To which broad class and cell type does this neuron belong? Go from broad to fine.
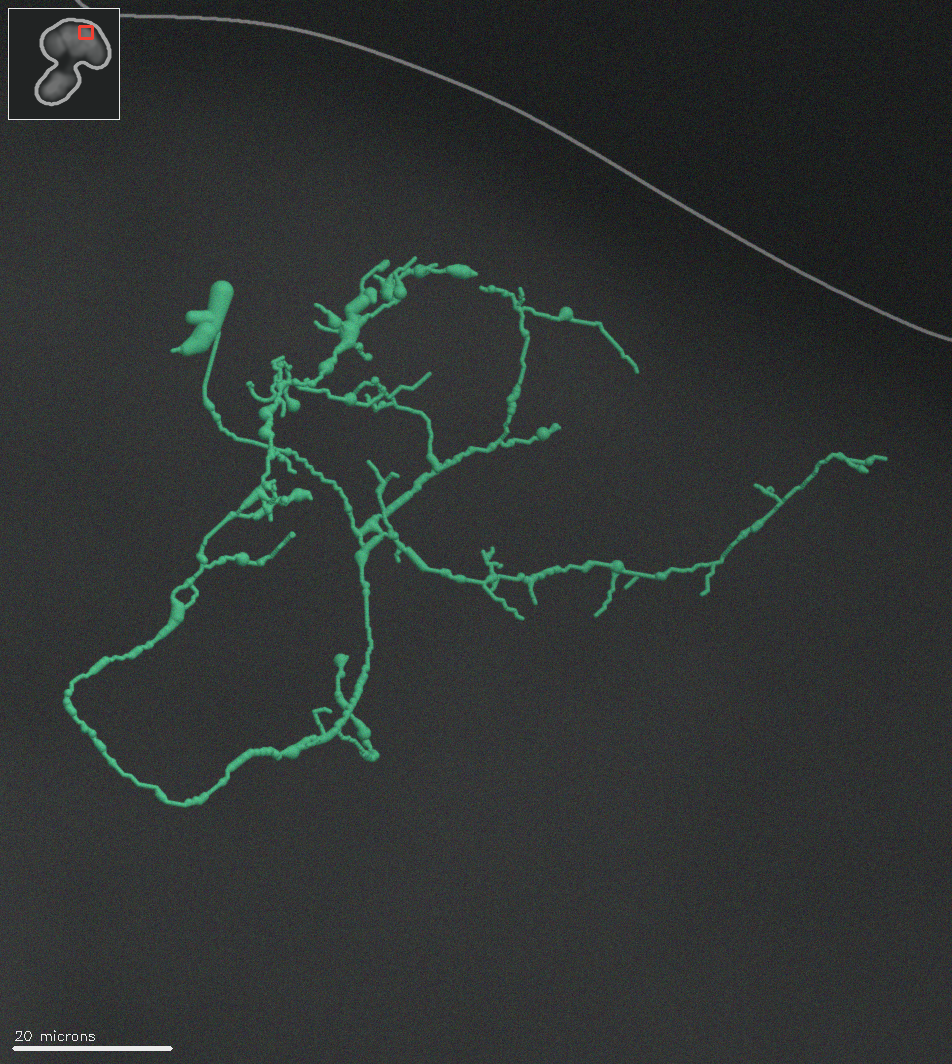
central-brain intrinsic neuron; CB4023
